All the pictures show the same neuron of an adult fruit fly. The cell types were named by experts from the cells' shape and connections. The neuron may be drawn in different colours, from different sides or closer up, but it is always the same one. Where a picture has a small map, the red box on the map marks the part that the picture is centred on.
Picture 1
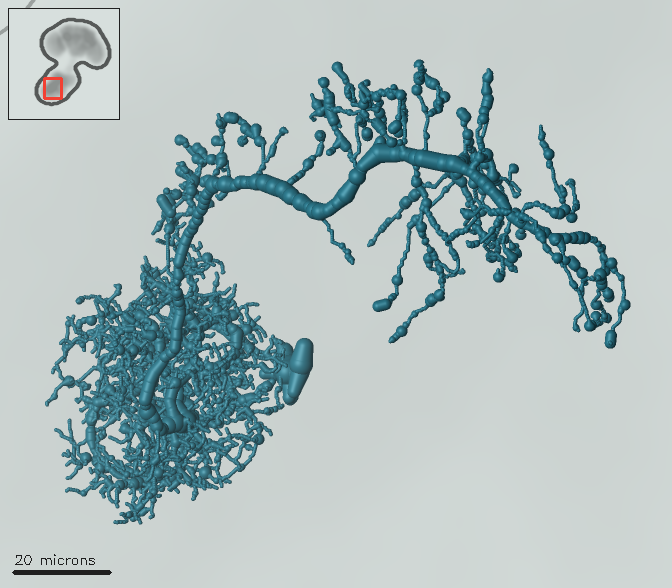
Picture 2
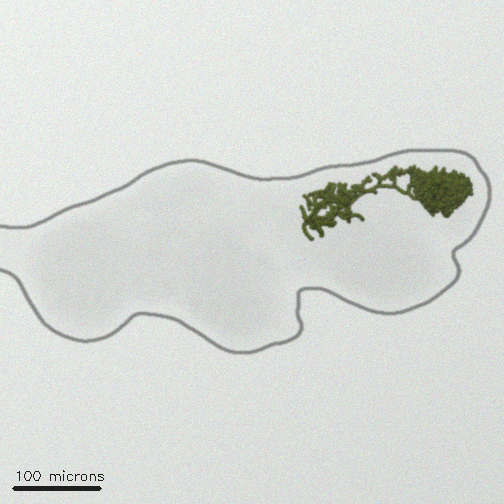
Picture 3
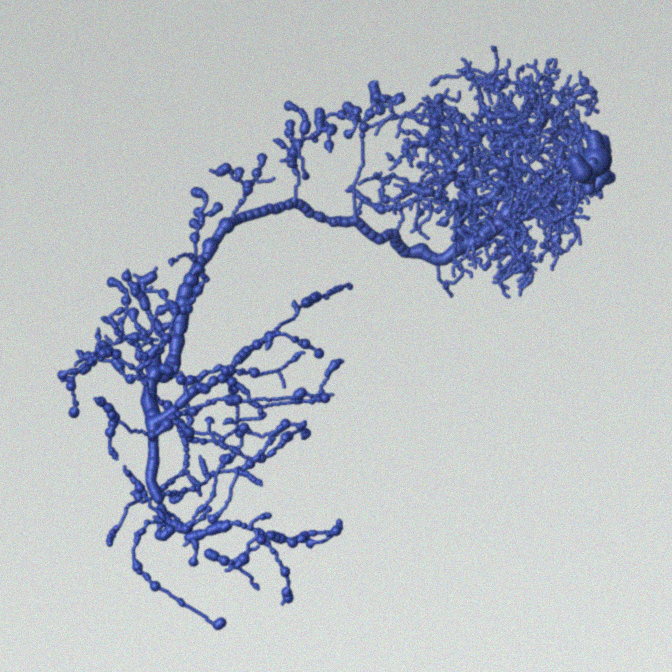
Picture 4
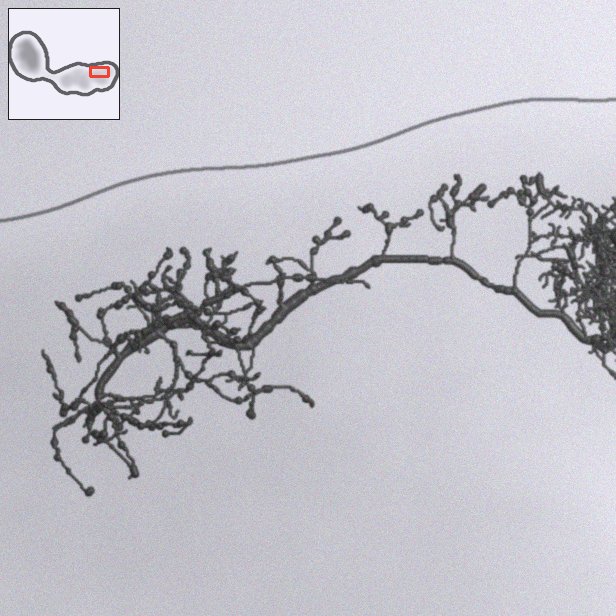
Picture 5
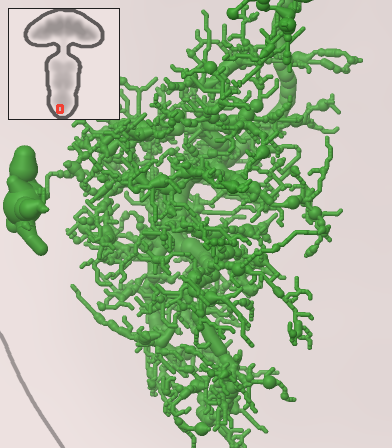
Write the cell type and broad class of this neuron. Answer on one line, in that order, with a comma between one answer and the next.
INXXX087, nerve-cord intrinsic neuron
